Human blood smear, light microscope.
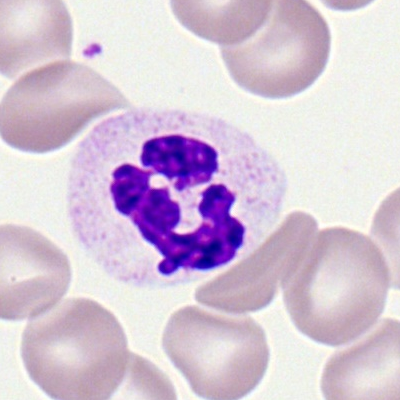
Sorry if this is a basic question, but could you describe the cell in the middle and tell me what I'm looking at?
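This one has a roundish, smooth outline. Its chromatin is dark purple and coarsely clumped. There's plenty of pale pinkish-lilac cytoplasm, with fine pinkish-violet granules scattered all through it. It's a segmented neutrophil.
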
